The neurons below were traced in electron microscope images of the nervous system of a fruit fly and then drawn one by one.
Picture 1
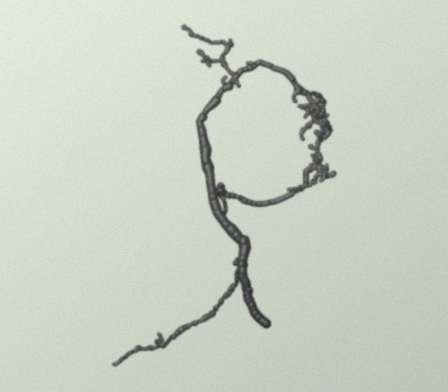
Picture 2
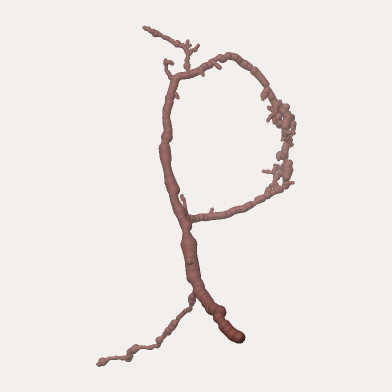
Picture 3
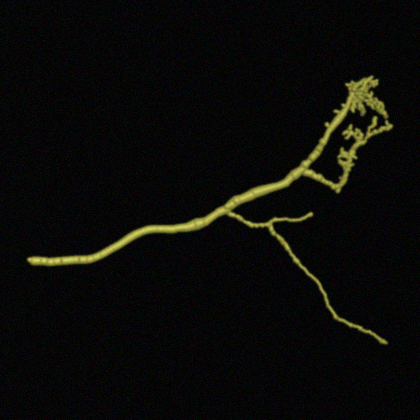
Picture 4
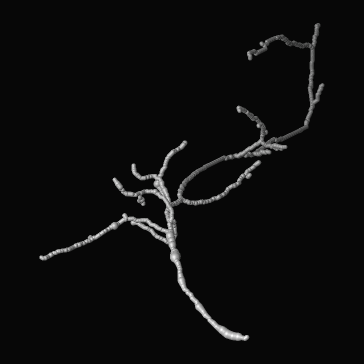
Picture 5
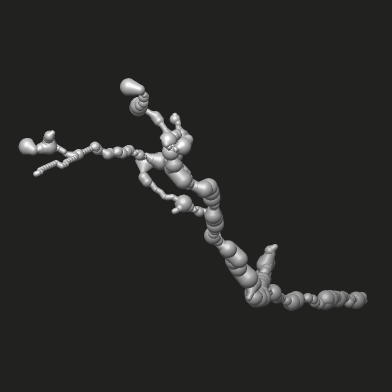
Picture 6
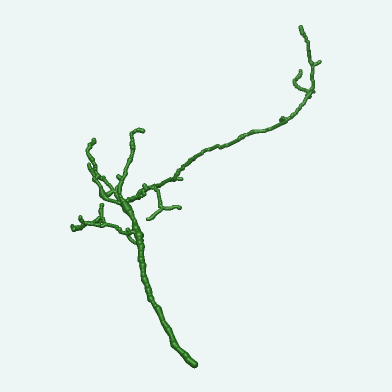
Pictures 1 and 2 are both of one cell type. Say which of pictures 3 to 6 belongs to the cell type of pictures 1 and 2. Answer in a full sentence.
Picture 3 is of the same cell type.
